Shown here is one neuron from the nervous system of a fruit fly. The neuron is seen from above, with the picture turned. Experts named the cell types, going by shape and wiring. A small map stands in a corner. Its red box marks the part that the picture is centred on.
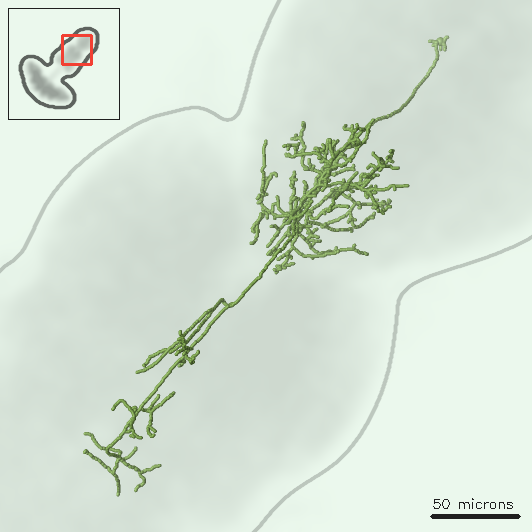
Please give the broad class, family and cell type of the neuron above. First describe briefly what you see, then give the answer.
It is in the nerve cord and does not reach the brain. The cell body is at the upper right of the picture. Dozens of branch ends can be seen. This is a nerve-cord intrinsic neuron. The family is hemilineage 05B. The cell type is IN05B037.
